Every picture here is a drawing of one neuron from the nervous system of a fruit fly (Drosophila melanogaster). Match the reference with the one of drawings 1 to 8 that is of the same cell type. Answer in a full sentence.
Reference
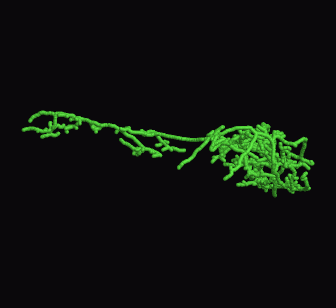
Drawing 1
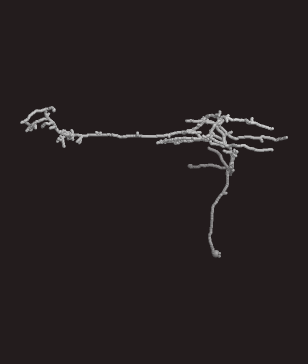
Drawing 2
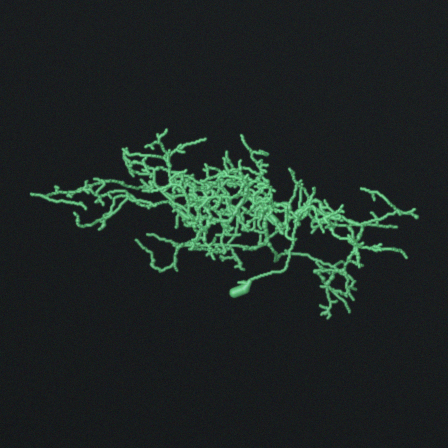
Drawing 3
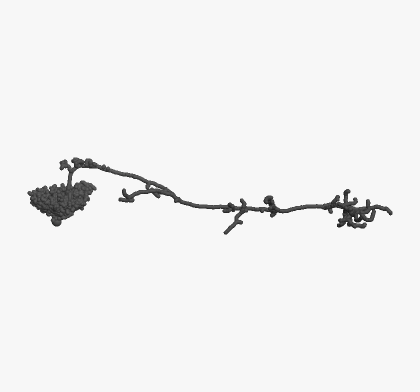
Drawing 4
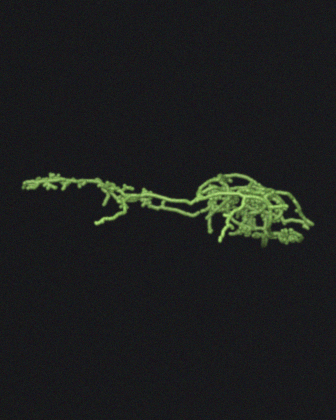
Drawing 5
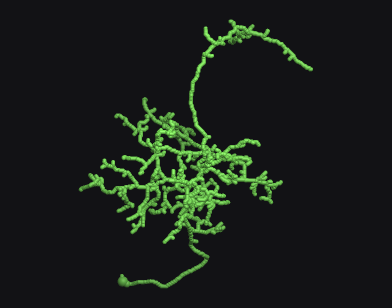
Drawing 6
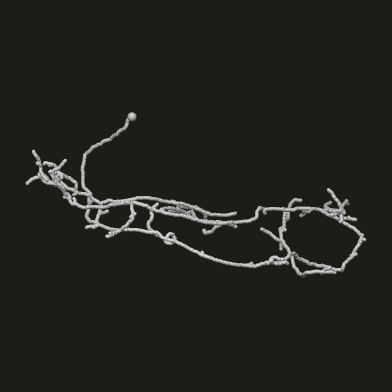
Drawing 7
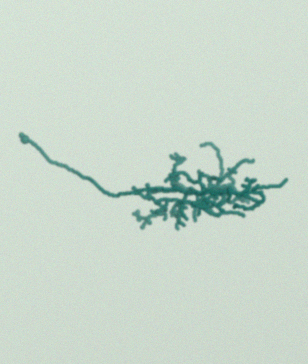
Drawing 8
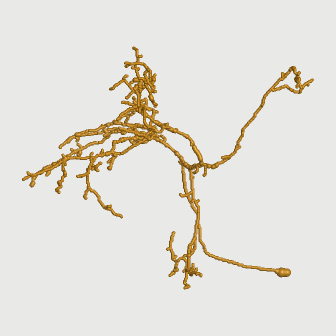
Drawing 4 shows a neuron of the same cell type.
